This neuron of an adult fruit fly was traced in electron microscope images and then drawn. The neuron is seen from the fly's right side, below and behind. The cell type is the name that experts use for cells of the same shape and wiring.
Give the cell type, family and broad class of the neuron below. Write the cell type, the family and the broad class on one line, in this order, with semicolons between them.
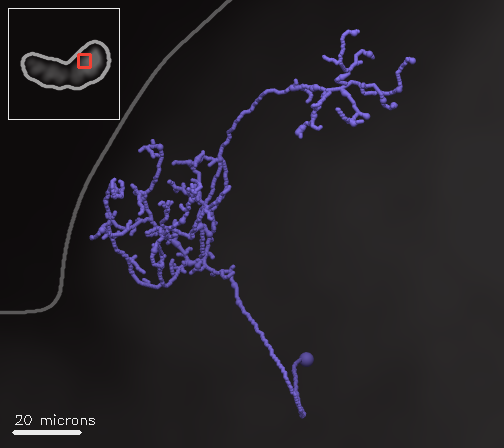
LHAV5a1; hemilineage VPNl&d1_dorsal; central-brain intrinsic neuron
